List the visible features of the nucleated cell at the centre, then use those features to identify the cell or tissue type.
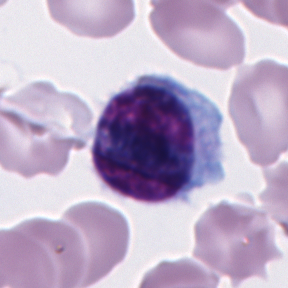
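The nucleus is round, without lobes or indentation, and its chromatin is dark purple and coarsely clumped. The cytoplasm shows no granules; its outer edge is ragged and frayed, most of all on the right. This nucleated cell is a hairy cell.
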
